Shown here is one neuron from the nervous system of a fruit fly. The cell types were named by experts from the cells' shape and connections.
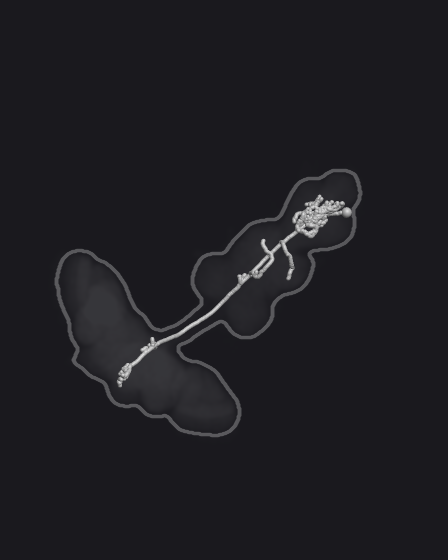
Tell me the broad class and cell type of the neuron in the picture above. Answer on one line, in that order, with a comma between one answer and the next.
ascending neuron, ANXXX169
